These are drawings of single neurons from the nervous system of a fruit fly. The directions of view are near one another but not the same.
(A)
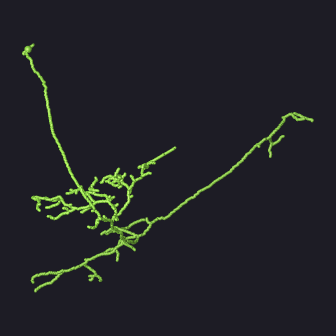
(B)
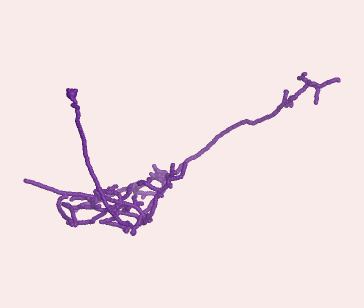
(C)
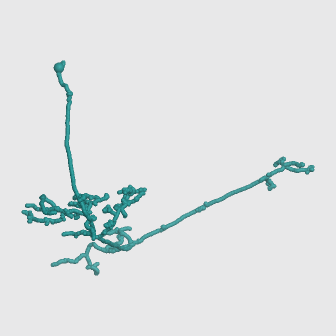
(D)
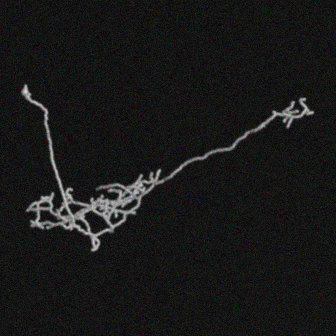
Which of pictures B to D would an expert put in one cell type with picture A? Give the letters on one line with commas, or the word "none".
B, C, D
